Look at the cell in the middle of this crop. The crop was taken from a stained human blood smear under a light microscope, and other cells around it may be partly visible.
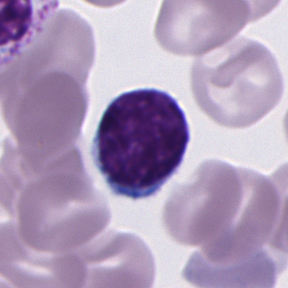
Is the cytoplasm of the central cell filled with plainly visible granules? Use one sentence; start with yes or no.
No, no visible granules are present in the cytoplasm of the cell.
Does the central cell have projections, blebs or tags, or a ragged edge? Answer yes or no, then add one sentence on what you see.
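No. The cell outline is smooth and roundish, slightly oval.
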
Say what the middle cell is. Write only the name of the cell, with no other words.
typical lymphocyte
